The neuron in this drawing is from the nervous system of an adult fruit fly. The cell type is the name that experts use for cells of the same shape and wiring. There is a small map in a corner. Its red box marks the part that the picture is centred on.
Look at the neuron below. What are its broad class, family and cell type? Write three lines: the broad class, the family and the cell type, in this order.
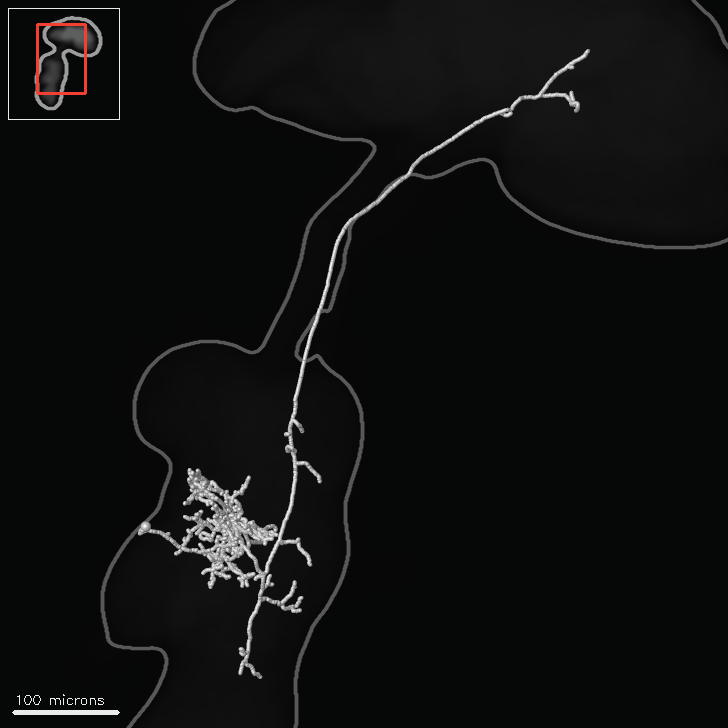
ascending neuron
hemilineage 07B
AN07B024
